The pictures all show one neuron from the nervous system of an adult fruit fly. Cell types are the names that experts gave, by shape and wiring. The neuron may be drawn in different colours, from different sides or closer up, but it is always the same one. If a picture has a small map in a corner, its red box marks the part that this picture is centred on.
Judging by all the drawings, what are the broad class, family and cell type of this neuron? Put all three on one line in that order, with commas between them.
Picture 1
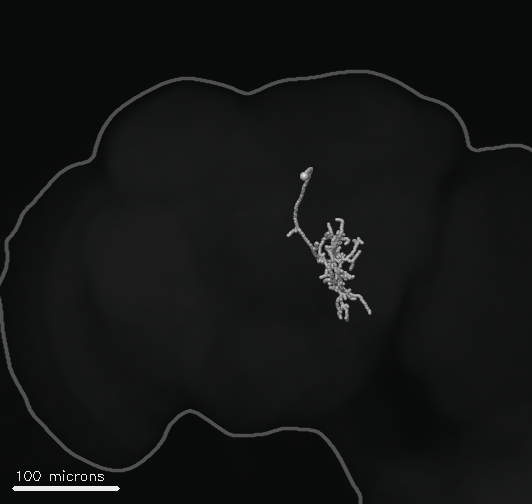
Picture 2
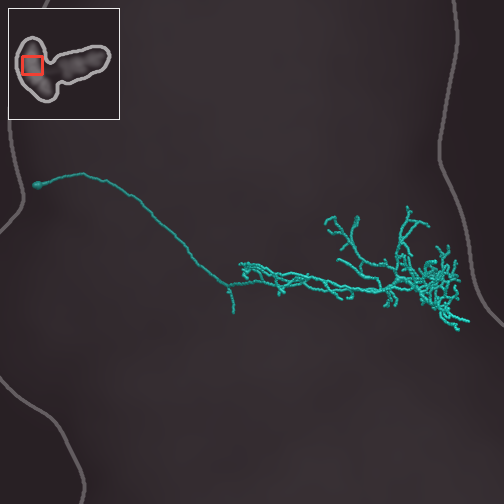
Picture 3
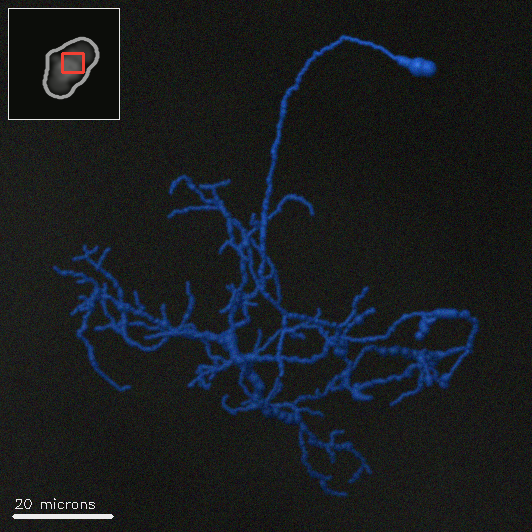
central-brain intrinsic neuron, hemilineage AOTUv1_ventral, PS034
